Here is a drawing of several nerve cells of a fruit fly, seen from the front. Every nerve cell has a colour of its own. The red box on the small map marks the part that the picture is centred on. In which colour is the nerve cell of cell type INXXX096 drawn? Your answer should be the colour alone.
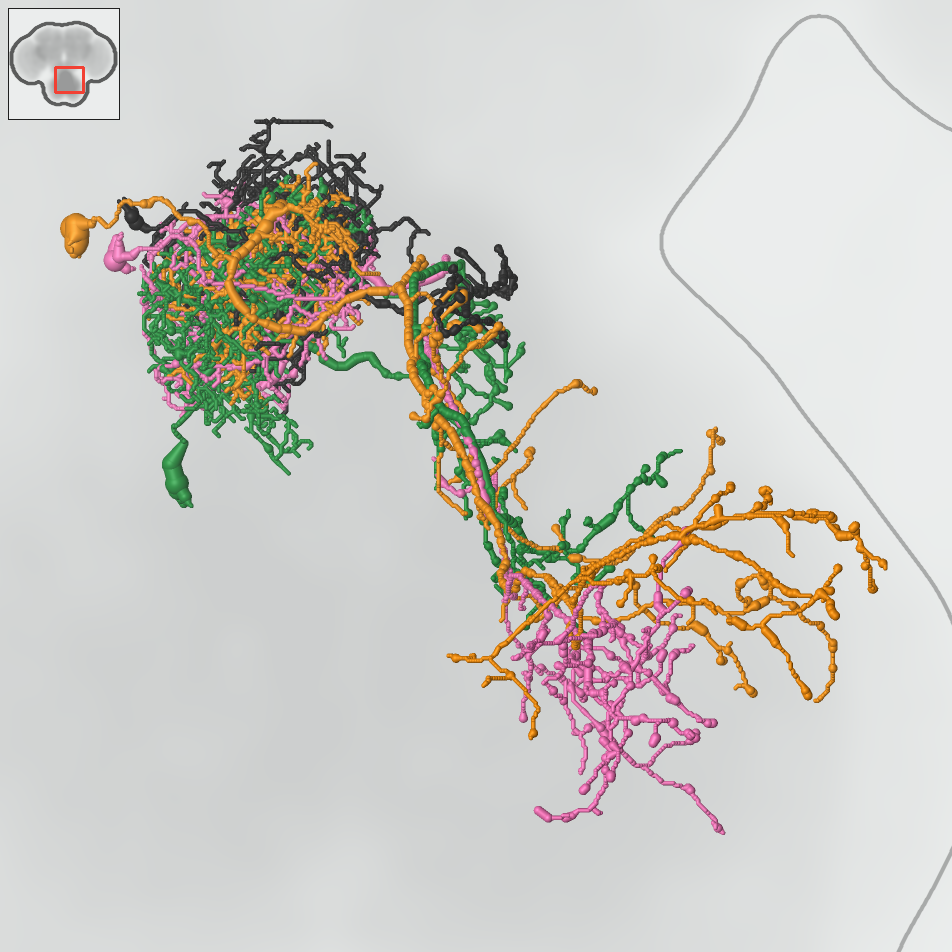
orange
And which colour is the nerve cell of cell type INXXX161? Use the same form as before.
pink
